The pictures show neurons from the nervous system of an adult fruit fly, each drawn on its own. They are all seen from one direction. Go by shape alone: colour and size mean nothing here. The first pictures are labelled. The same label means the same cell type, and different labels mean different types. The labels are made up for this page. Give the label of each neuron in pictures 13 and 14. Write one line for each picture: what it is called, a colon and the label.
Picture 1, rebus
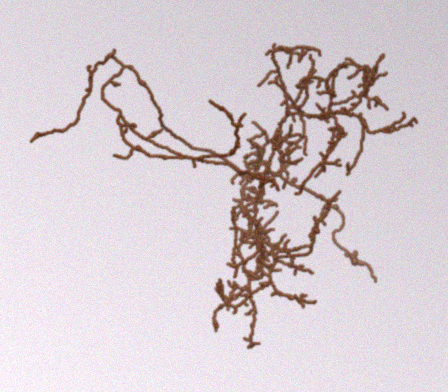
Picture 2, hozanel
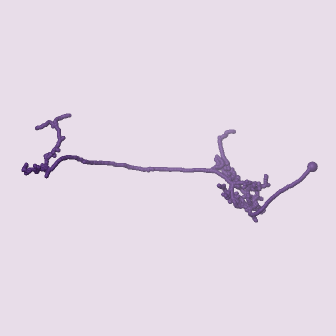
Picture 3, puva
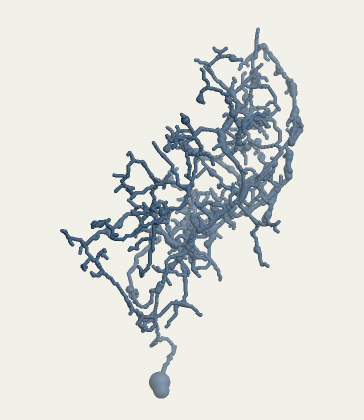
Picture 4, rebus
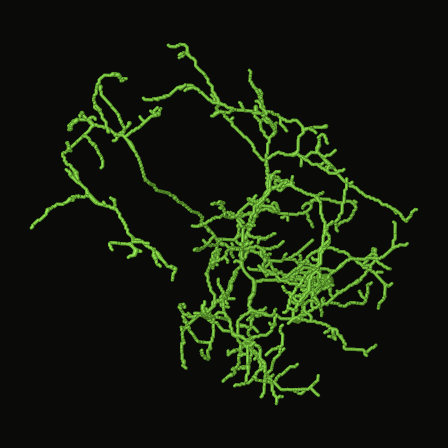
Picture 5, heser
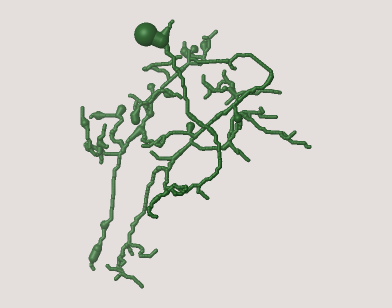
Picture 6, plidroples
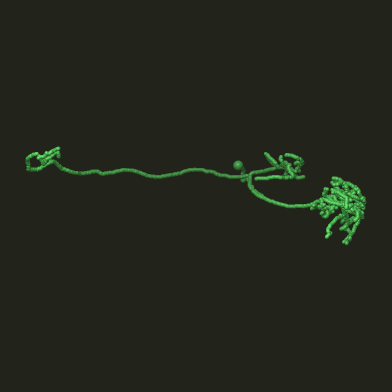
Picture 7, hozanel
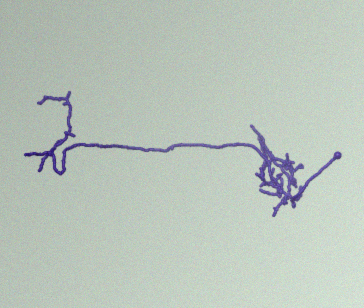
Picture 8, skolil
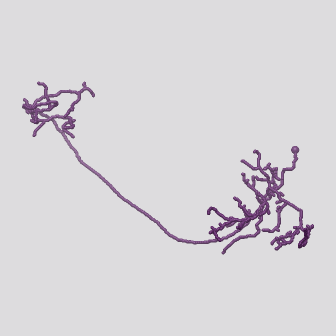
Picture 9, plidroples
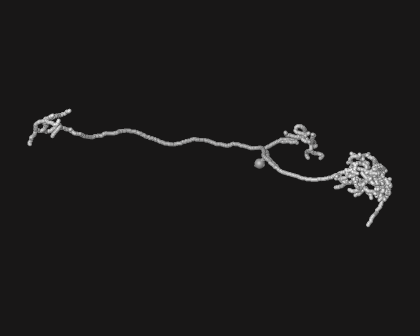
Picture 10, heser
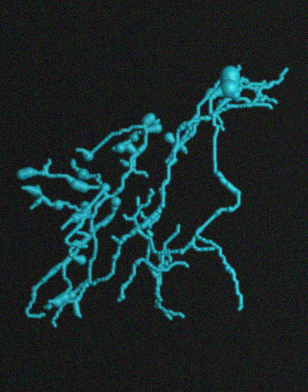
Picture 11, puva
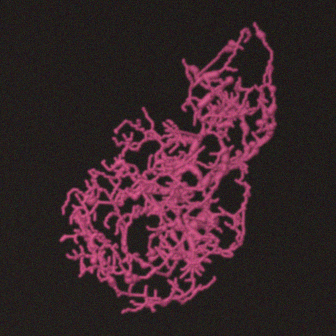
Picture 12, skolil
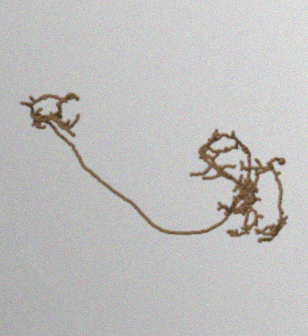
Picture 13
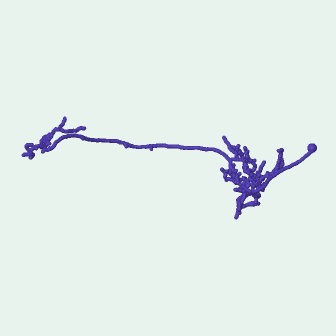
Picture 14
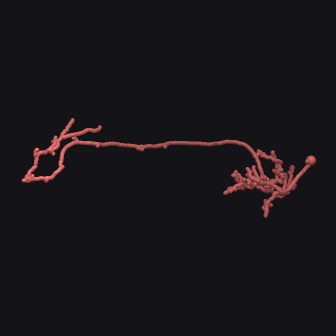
13: hozanel
14: hozanel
